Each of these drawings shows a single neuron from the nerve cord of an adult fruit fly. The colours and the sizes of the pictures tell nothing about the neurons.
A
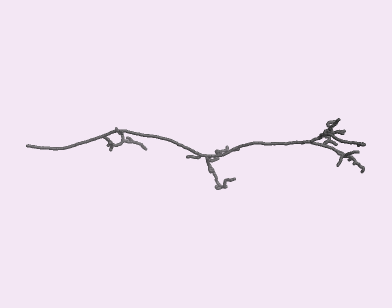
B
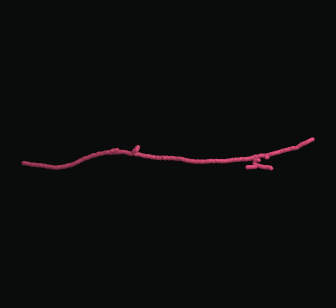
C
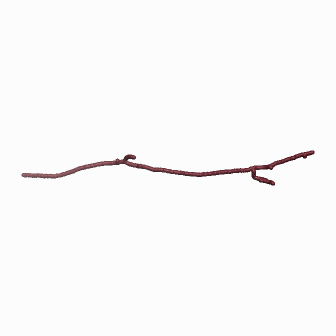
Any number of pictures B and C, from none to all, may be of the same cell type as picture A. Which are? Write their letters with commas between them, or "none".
none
